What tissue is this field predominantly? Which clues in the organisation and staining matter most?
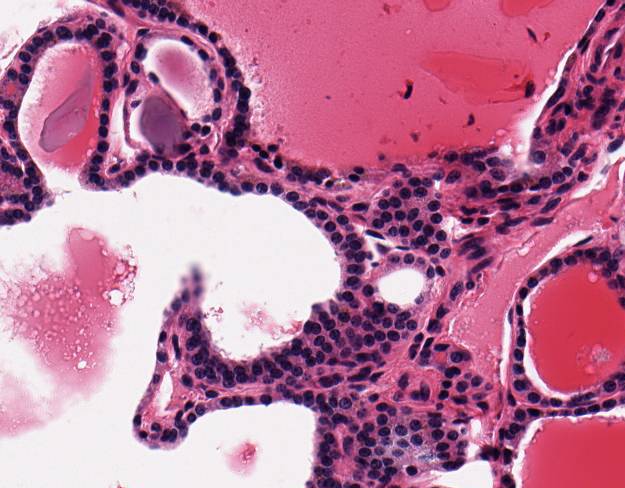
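Thyroid follicle, I'd say. I see rounded follicles of widely varying size, split by narrow cellular partitions. One layer of low cuboidal cells lines each, with small, round, dark nuclei of fairly uniform size. The large ones at top and right are filled with homogeneous pink colloid.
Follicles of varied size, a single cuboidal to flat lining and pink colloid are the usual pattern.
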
